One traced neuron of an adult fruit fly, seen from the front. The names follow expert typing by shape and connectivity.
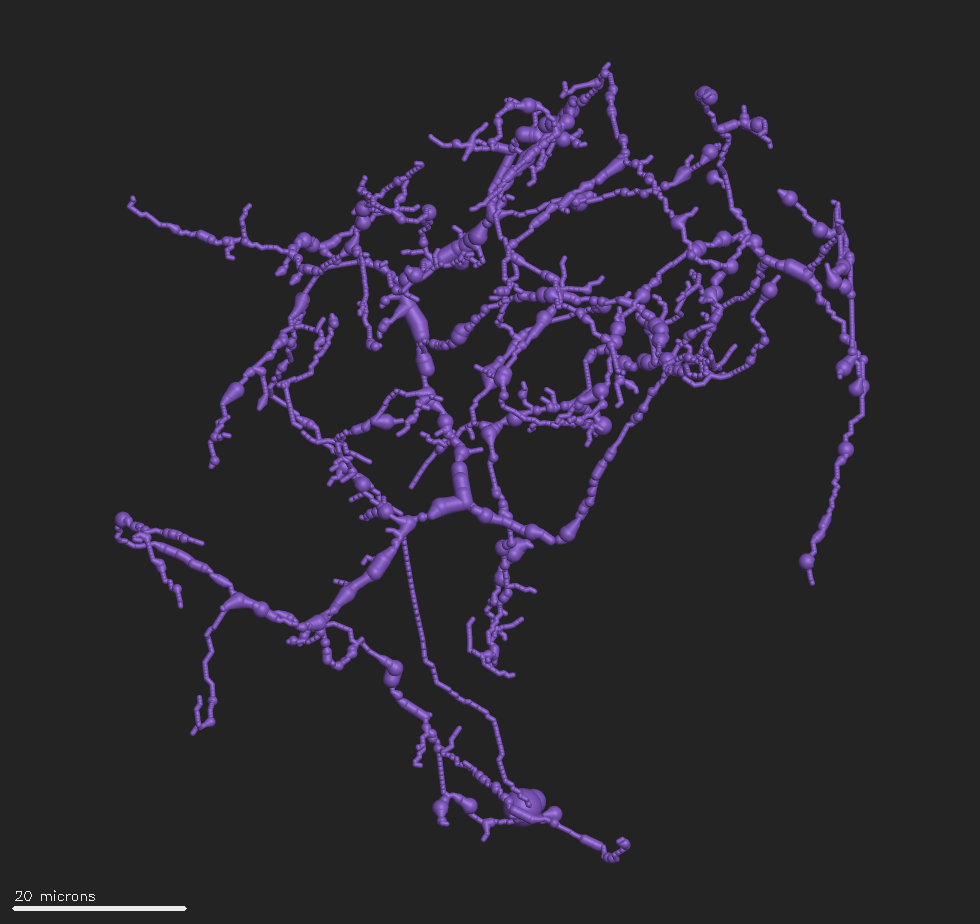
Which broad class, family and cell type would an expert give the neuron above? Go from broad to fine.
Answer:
nerve-cord intrinsic neuron; hemilineage 03A; IN03A060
